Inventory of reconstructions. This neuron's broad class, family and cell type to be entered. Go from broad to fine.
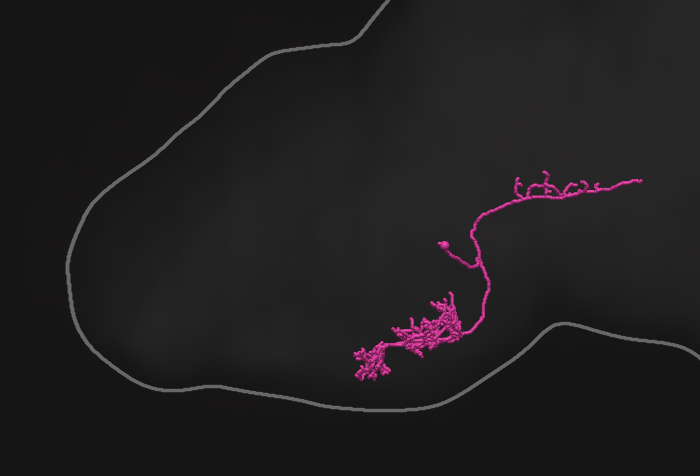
visual projection neuron; hemilineage VPNd1; LPLC1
